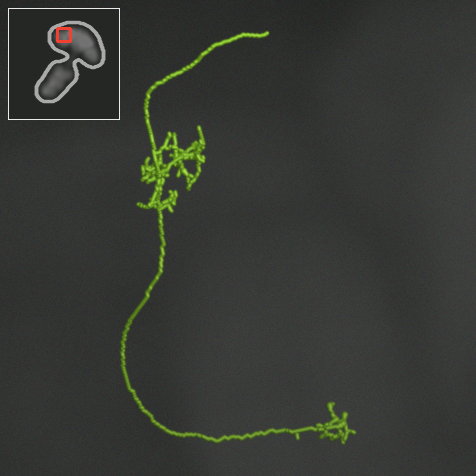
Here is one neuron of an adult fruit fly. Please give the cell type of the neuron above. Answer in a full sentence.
The cell type is Tm29.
